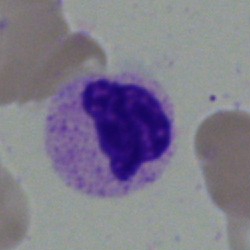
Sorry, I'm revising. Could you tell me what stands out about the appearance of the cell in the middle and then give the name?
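Outline round, smooth. Nucleus off-centre, toward upper right. Fine purple granules scattered throughout cytoplasm. No cytoplasmic vacuoles. Cell is a segmented neutrophil.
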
